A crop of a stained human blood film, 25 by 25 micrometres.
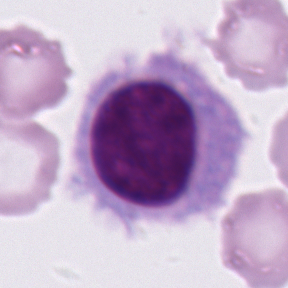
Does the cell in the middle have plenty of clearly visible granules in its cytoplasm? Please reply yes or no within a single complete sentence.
No, within the cytoplasm of the cell there is no visible granule.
